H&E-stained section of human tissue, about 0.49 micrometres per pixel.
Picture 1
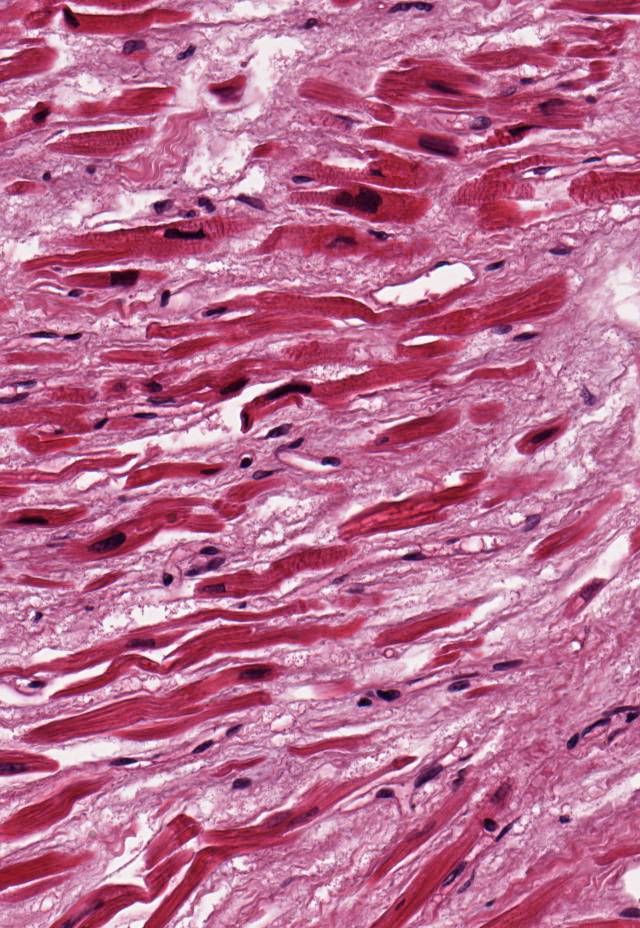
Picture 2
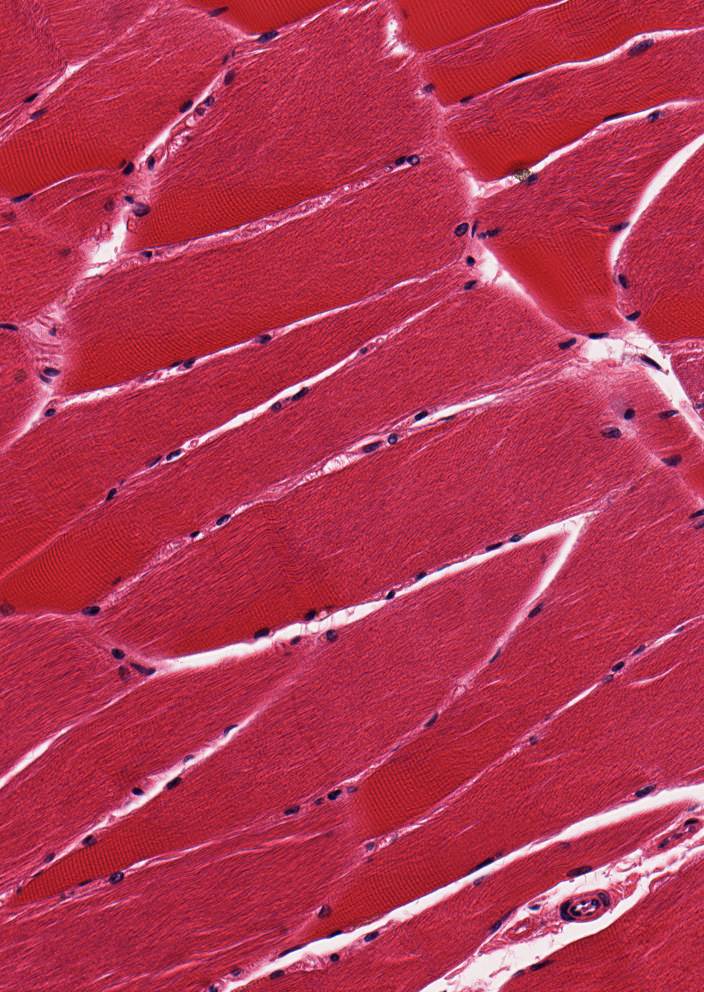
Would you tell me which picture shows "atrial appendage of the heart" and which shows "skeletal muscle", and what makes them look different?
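Quick one: the first picture's atrial appendage of the heart, the second's skeletal muscle. Both show fine transverse cross-striations in their fibres, which are deep red in the first and a deep pink-red with eosin in the second. In the atrial appendage picture, the nuclei sit centrally in the fibres, and many are large and dark-staining.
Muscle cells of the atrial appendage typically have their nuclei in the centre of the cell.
The stroma there has scattered small dark spindle-shaped nuclei. In the skeletal muscle, the nuclei lie at the fibre edges, not the centres, with many dark, flattened, elongated ones strung along each fibre's border.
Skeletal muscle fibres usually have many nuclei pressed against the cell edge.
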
